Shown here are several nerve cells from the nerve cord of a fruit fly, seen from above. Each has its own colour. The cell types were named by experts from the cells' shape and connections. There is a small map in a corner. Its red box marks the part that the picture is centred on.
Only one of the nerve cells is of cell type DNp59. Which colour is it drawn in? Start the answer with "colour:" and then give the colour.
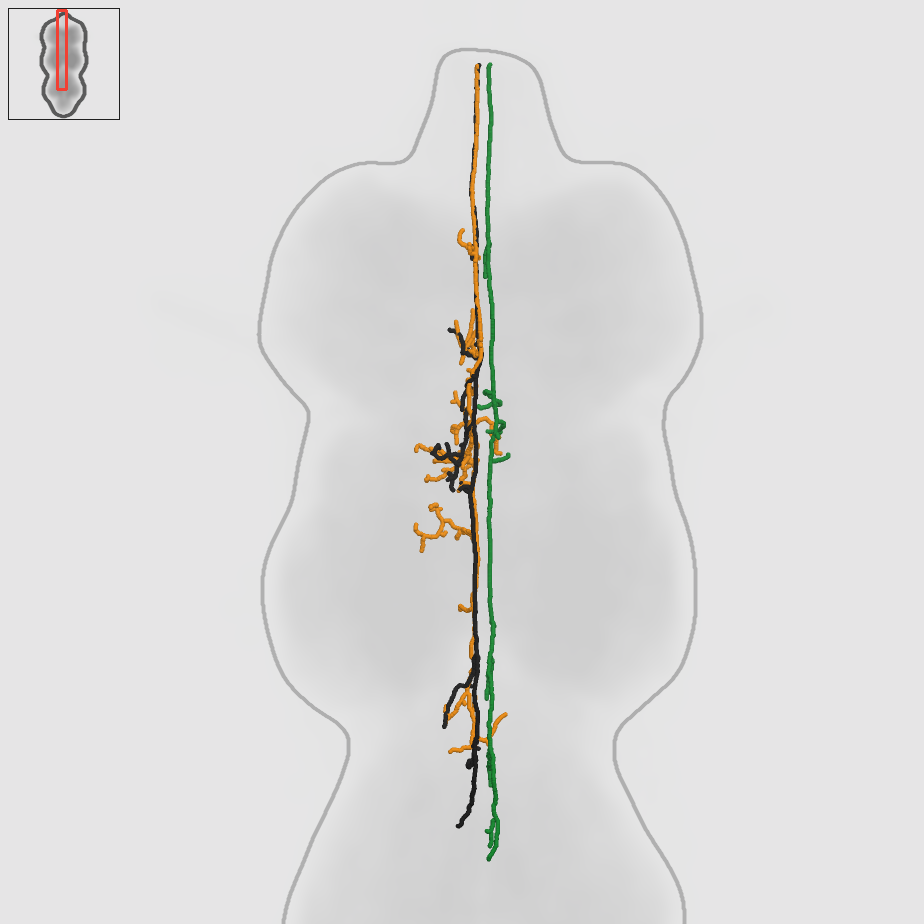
colour: orange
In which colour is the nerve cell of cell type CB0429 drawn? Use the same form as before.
colour: green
